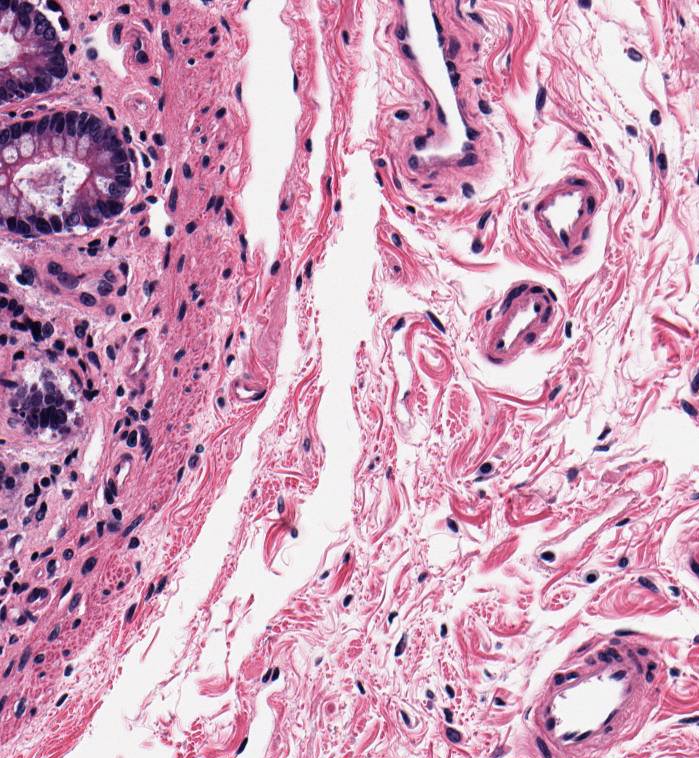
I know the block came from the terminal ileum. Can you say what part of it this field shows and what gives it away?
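What you see on the right is dense connective tissue. Look at its loose, wavy pink collagen bundles with scattered spindle-shaped nuclei.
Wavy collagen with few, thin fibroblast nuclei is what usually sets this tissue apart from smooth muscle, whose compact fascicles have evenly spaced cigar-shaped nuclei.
Several small thick-walled vessels with round open lumens sit in that half too. Glandular mucosa runs along the left edge, lined by columnar cells with many goblet cells.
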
